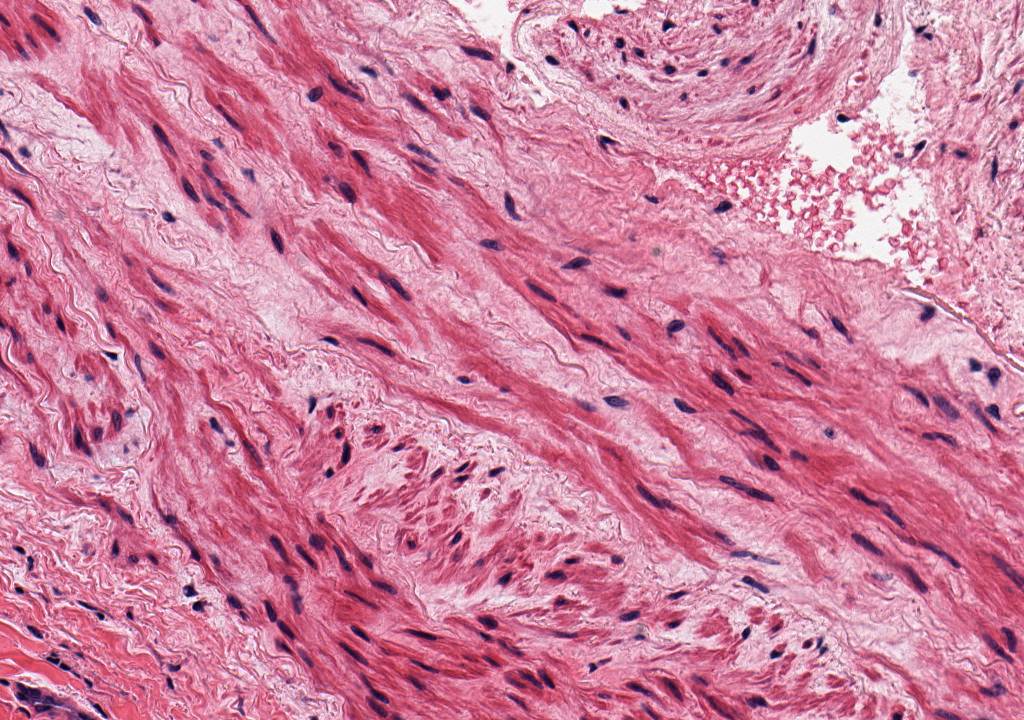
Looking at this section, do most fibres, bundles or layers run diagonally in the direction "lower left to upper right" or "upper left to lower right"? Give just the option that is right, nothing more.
Upper left to lower right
